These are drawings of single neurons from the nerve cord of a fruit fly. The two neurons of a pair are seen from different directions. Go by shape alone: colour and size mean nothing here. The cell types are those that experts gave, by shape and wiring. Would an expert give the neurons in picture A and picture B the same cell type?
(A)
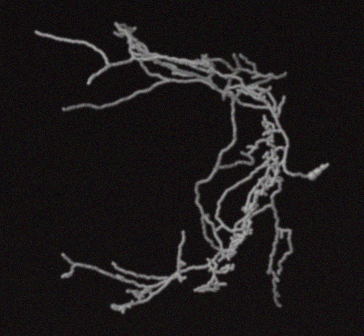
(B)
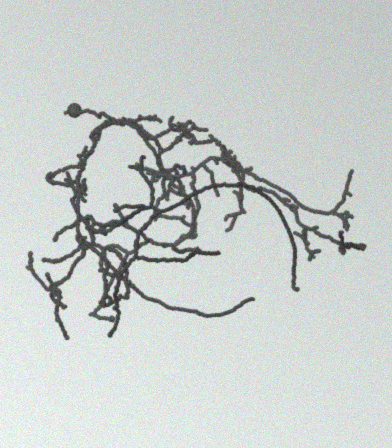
yes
